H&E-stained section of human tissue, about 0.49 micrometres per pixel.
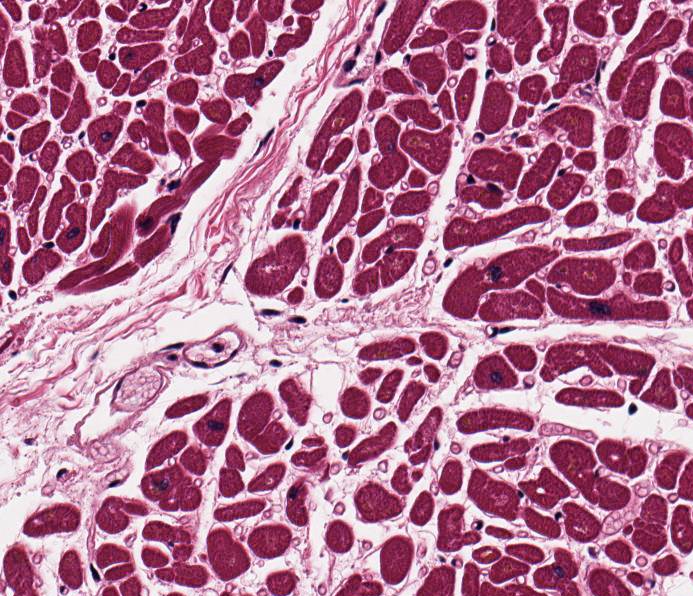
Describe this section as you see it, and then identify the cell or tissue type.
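Most muscle fibres are cut across: rounded or irregular red profiles. Nuclei, where seen, sit centrally, not at the edge. Some fibres have a pale centre with small yellowish-brown granules. Many small thin-walled capillaries lie between fibres. This is the left ventricle of the heart.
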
